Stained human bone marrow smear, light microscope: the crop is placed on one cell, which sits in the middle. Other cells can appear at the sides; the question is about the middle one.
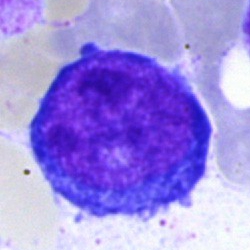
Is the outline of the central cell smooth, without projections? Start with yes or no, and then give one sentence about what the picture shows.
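No. A small rounded bleb projects from the top of the cell.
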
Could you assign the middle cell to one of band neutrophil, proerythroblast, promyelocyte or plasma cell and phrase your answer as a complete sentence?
Among the cells in view, the one in the middle is a proerythroblast.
